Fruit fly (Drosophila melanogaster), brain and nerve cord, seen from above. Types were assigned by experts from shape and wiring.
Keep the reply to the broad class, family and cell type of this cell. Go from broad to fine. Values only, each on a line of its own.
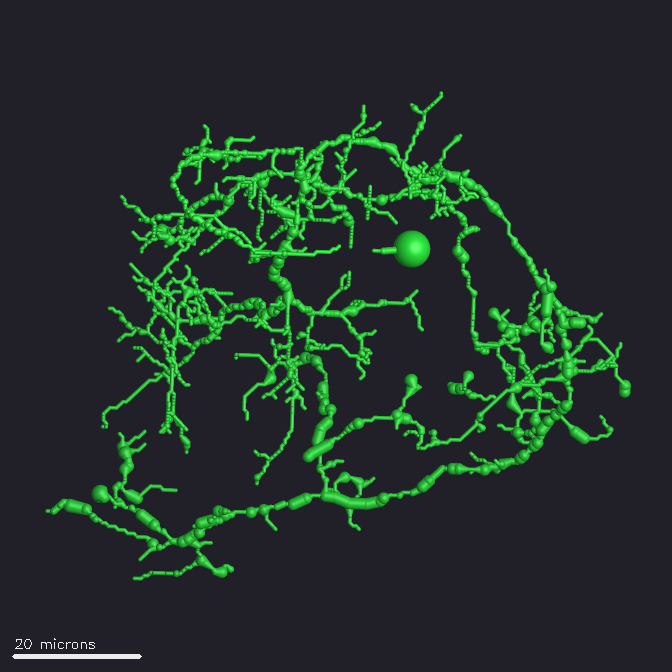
central-brain intrinsic neuron
hemilineage SMPp&v1_posterior
CL180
